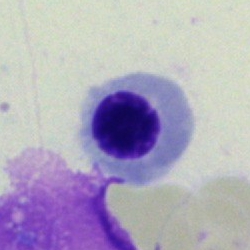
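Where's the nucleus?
Off-centre, pushed over toward the left side of the cell.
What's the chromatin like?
Dense and dark purple, with coarse clumps.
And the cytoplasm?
Pale blue-lavender, forming a moderately wide rim that's broadest on the right.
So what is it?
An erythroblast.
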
